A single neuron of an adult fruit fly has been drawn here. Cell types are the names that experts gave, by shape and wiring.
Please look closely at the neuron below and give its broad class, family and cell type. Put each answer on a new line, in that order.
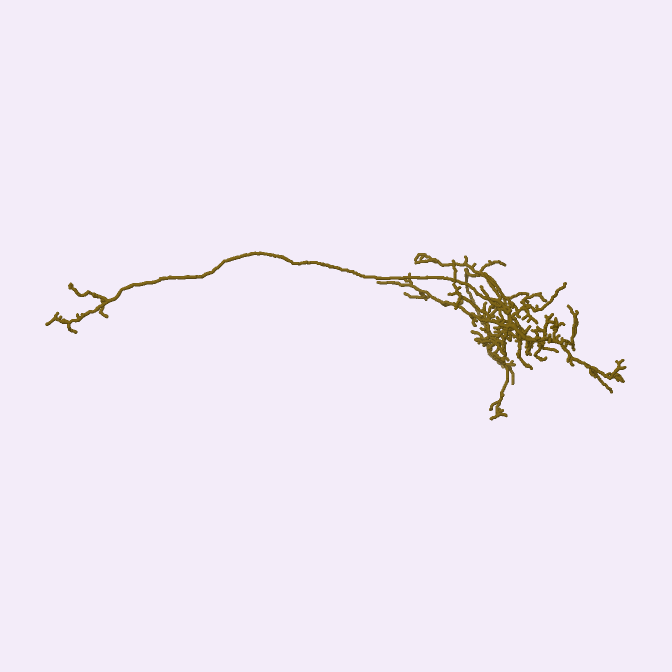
central-brain intrinsic neuron
hemilineage VLPa2
PVLP024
